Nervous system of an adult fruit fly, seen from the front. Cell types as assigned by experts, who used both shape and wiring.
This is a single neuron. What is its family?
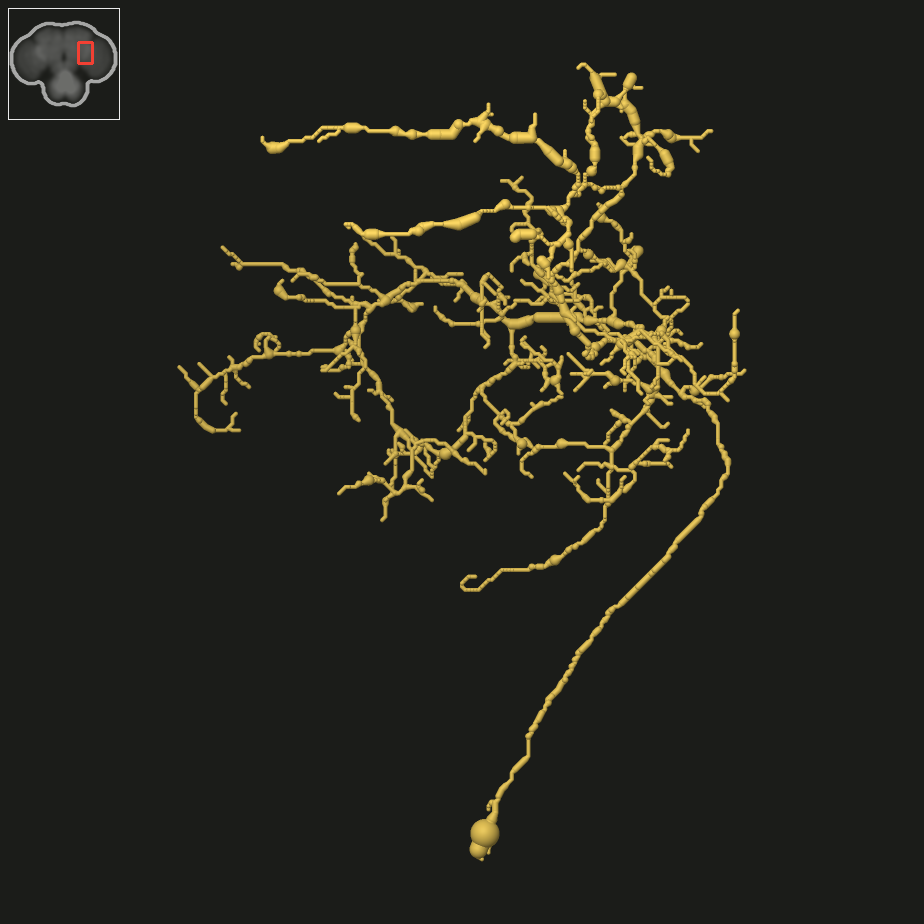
hemilineage VLPl&p1_lateral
